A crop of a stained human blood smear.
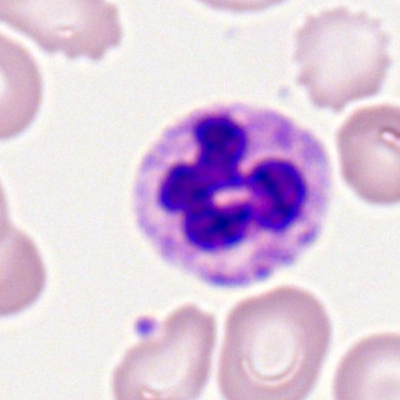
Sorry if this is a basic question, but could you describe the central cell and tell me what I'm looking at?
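Look first at the chromatin: dark purple and densely clumped. Around it the cytoplasm is abundant and pale pink-lilac, with fine, faint lilac granules. Among the nuclear lobes, right in the middle, sits a small pale pink elongated patch. This is a segmented neutrophil.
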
